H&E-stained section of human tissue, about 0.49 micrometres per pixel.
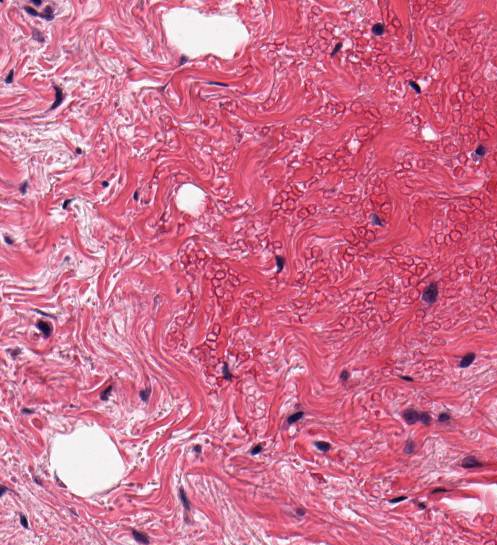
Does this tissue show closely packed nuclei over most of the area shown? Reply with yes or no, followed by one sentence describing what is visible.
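No. Cell nuclei are sparse, dark and mostly elongated or oval, scattered among the fibres.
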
